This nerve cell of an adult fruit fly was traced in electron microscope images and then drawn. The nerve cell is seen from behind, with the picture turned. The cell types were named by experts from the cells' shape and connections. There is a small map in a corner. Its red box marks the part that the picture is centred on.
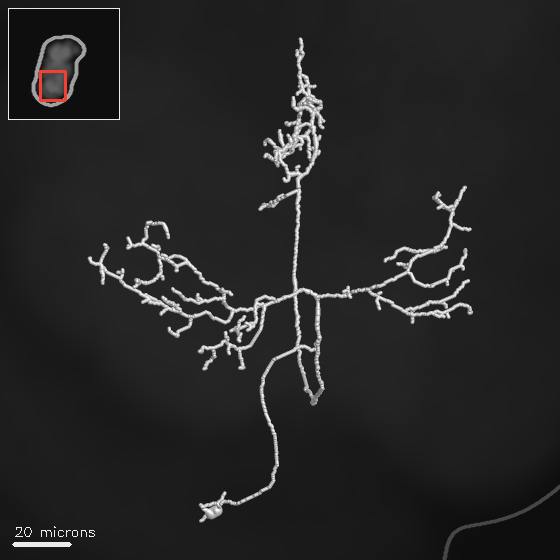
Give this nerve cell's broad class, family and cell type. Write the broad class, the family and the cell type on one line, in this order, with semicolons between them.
visual projection neuron; hemilineage SLPa&l1_lateral; LC33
